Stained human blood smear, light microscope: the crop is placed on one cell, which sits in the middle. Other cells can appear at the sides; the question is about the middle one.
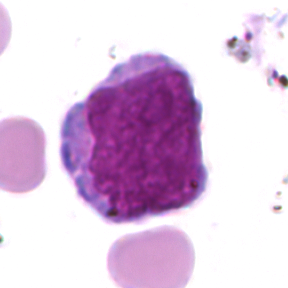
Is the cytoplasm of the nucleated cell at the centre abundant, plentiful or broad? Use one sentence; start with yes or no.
No, scant cytoplasm surrounds the nucleus of this cell.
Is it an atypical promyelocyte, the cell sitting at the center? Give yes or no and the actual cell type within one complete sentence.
Yes, the central cell of this crop corresponds to an atypical promyelocyte.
